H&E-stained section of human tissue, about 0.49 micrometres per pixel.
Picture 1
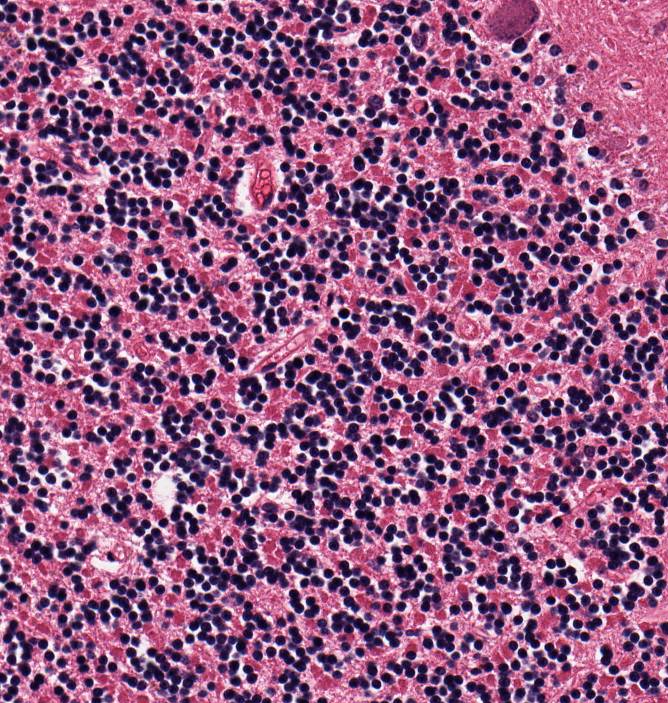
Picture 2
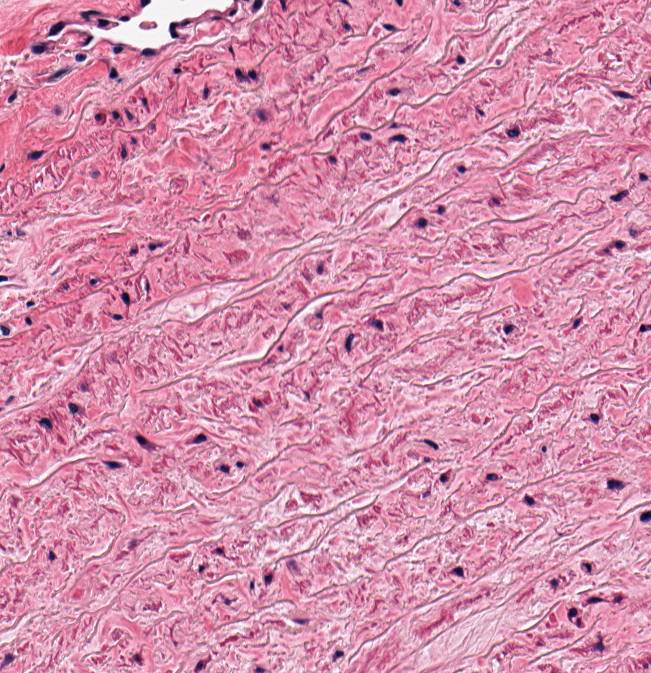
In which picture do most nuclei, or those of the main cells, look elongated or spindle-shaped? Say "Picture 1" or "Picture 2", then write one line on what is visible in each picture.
Picture 2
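What picture 1 shows: The crowded nuclei are small, round and darkly stained, with little visible cytoplasm around them.
What picture 2 shows: The scattered nuclei are small, dark and elongated, consistent with fibroblasts lying along the collagen.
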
